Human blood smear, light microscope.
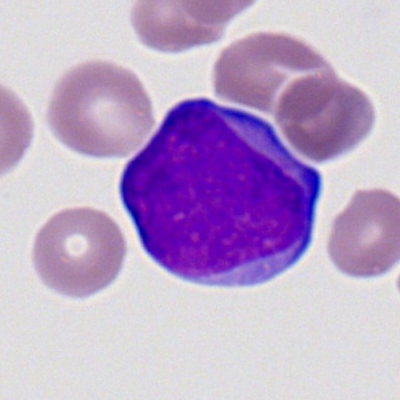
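Myeloblast, stained human blood smear. A single unlobed nucleus fills most of the cell, its chromatin fine and finely stippled rather than gathered into coarse dark clumps. The deep blue cytoplasm is scant, forming only a thin rim that is widest along the right and lower edge.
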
